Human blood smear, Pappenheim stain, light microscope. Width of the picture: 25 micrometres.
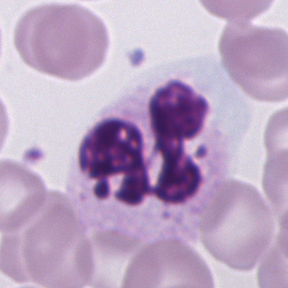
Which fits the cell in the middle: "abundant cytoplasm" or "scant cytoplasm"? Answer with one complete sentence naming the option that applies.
This cell has a broad area of cytoplasm.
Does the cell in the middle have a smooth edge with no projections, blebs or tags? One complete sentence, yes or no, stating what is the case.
Yes, the edge of the cell is even, with no ragged parts or projections.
